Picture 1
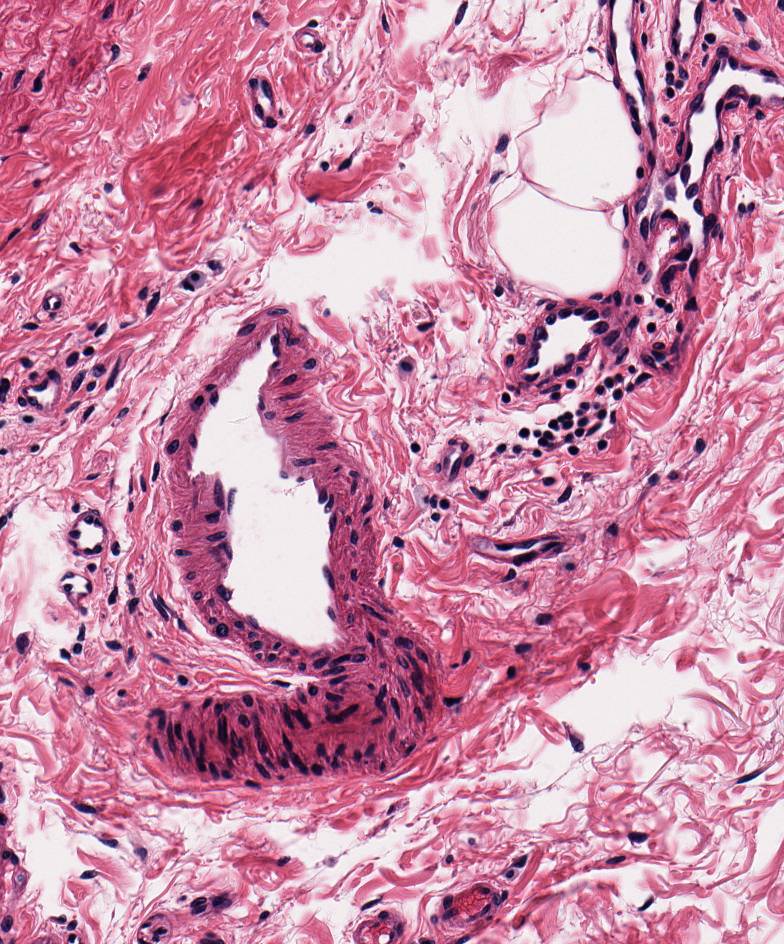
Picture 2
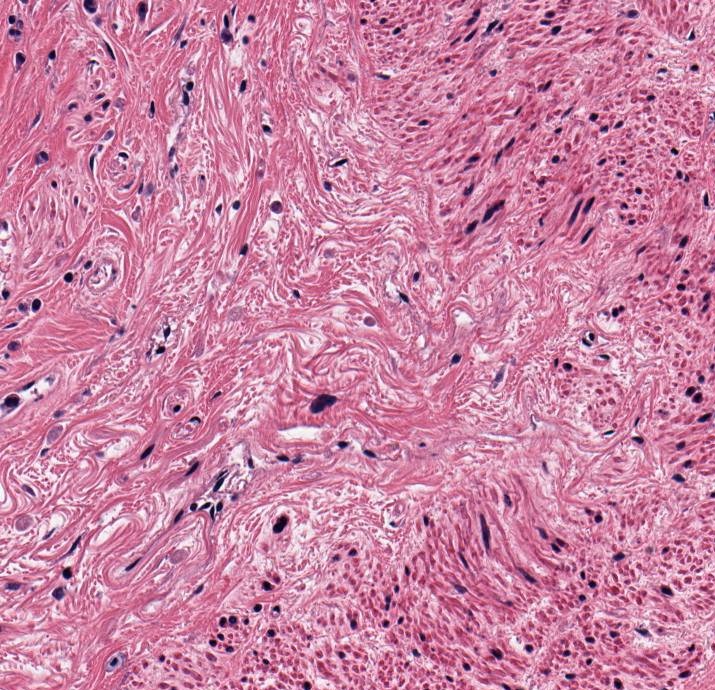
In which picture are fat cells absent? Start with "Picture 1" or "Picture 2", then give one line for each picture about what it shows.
Picture 2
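What picture 1 shows: Two adipocytes appear as empty clear spaces with thin membranes in the upper right of the field.
What picture 2 shows: No fat cells are seen in the field.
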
